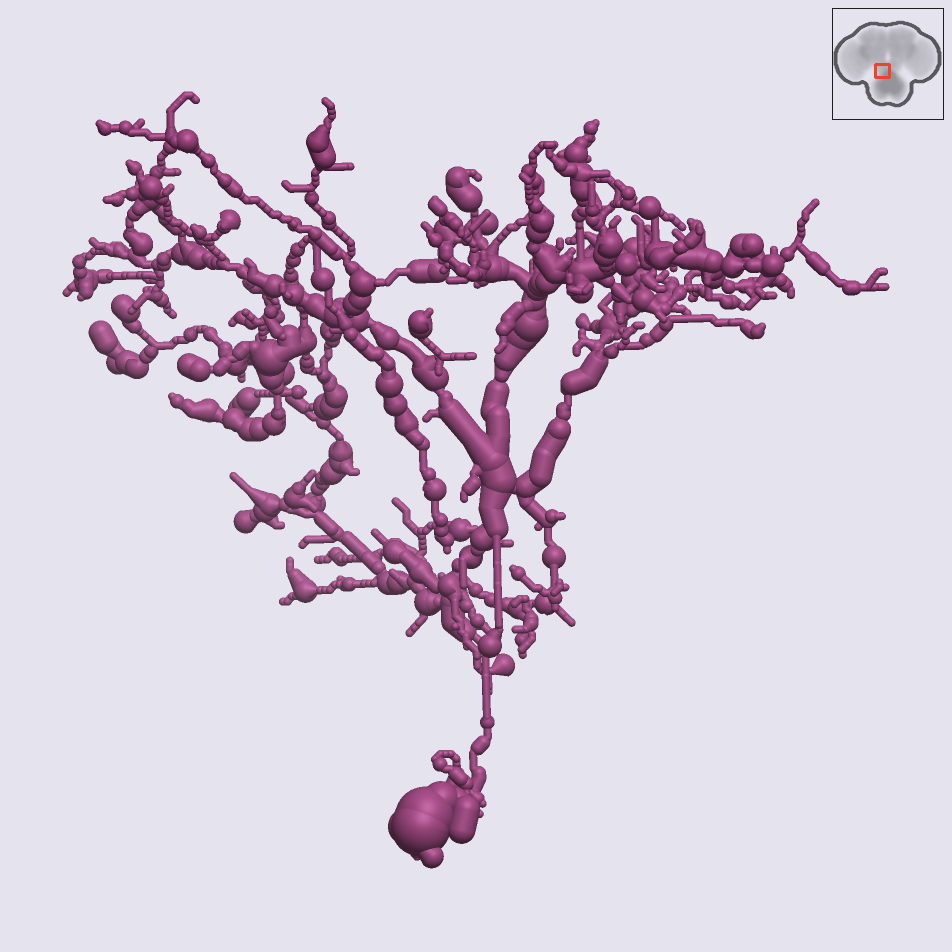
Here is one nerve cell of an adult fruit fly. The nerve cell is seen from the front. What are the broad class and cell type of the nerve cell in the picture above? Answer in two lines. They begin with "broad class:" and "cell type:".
broad class: central-brain intrinsic neuron
cell type: GNG197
